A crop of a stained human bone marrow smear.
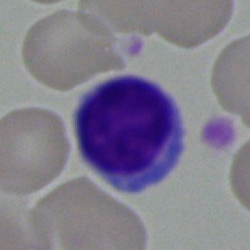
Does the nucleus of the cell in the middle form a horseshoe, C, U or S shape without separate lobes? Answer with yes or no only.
No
